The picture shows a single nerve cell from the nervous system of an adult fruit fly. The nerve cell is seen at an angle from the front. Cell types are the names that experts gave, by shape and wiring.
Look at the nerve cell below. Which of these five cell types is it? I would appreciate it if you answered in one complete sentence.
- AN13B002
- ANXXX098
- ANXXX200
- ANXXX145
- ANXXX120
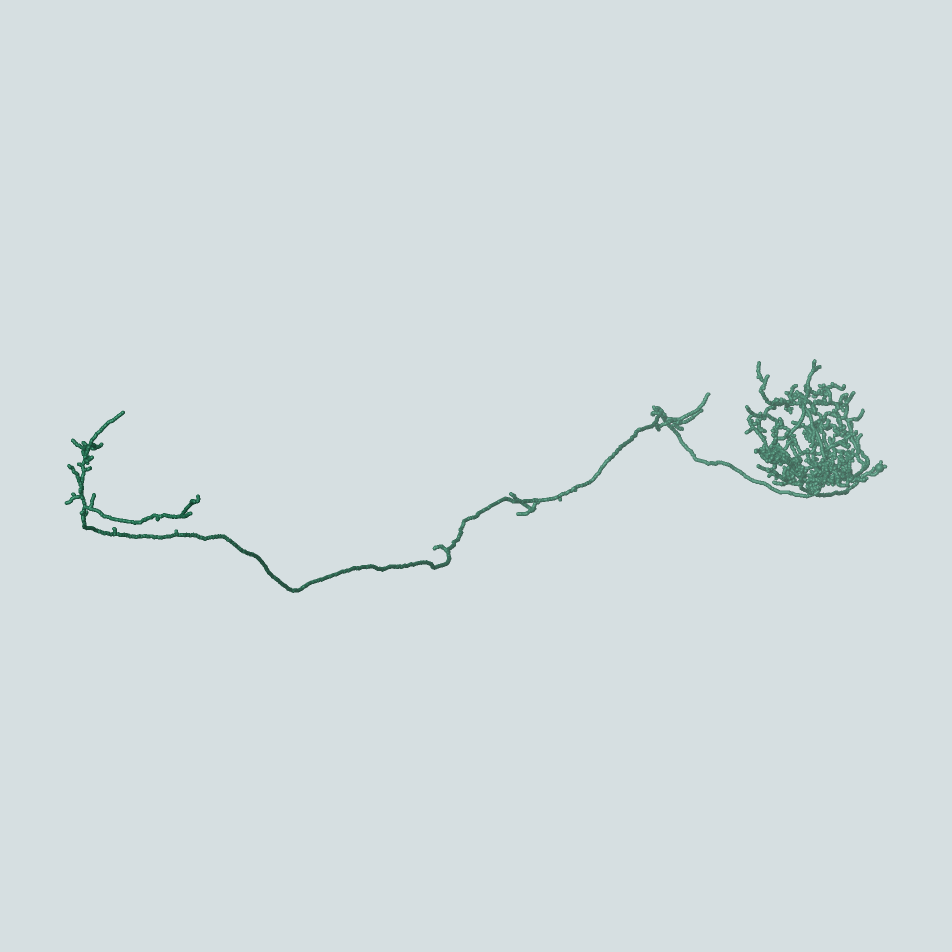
It is as ANXXX145 that this neuron is typed.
